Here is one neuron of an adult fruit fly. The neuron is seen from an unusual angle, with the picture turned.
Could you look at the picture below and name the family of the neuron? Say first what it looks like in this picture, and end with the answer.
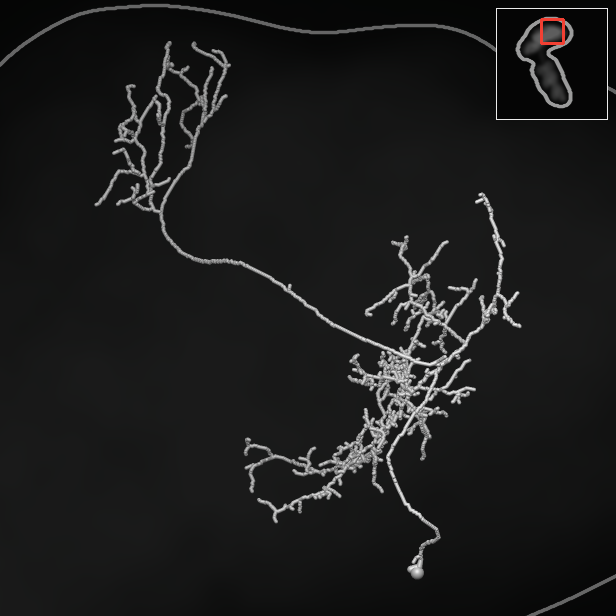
It is in the brain and does not reach the nerve cord. Dozens of branch ends can be seen. Its broad class is central-brain intrinsic neuron. The family is hemilineage VLPl&p1_posterior.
